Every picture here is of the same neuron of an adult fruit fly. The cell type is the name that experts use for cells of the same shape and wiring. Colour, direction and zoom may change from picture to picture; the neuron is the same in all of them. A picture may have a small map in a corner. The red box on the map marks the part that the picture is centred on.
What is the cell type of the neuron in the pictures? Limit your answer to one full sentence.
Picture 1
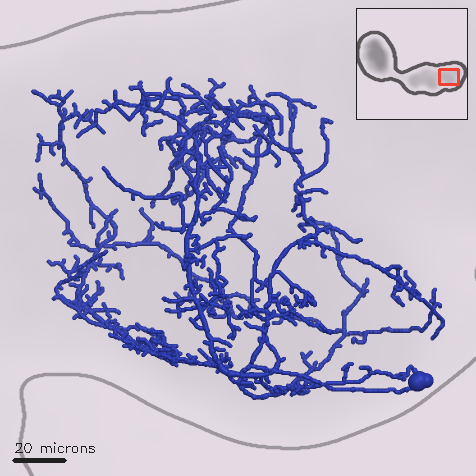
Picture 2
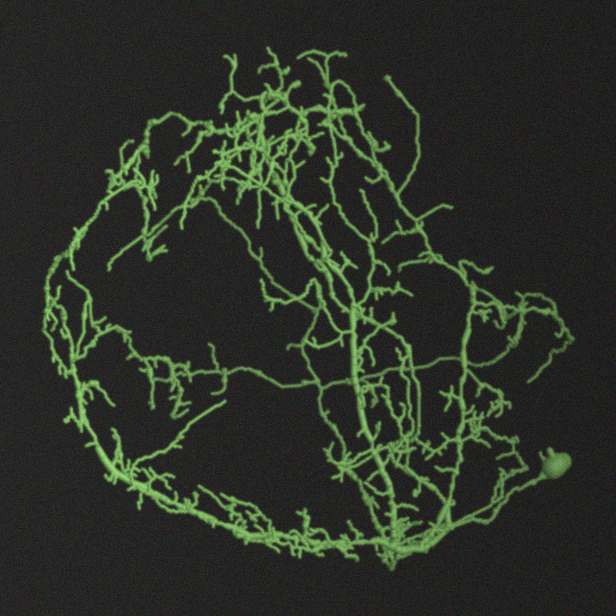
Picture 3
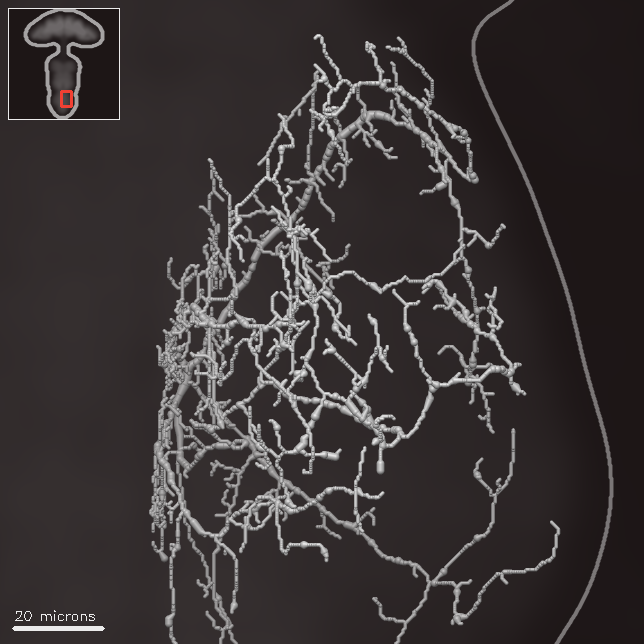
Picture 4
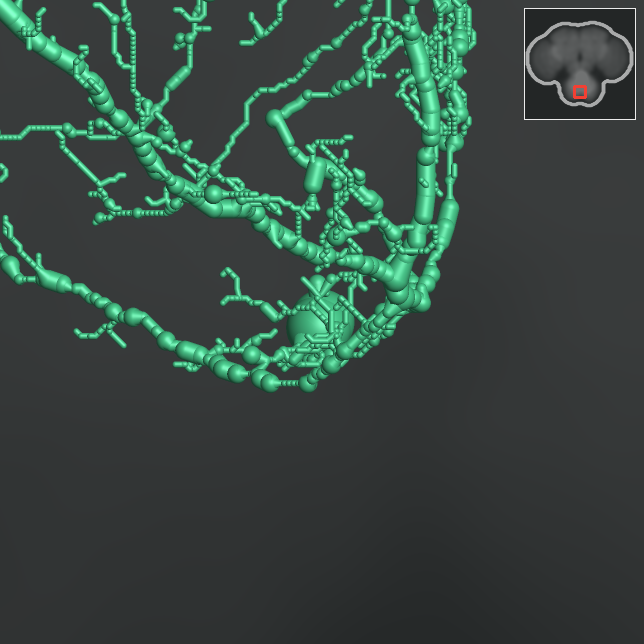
The neuron is a member of cell type IN04B008.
